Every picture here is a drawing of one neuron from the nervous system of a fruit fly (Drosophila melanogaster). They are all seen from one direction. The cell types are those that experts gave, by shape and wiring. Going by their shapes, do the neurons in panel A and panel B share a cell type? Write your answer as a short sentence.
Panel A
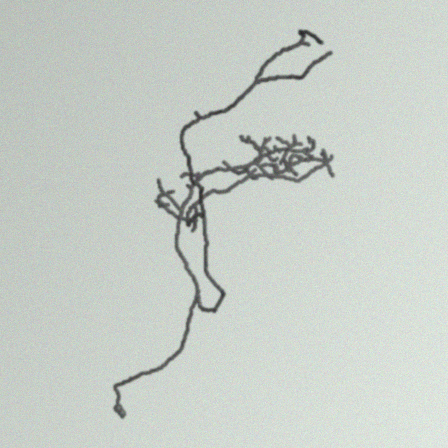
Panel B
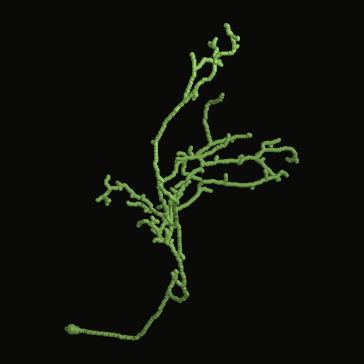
They are of different cell types.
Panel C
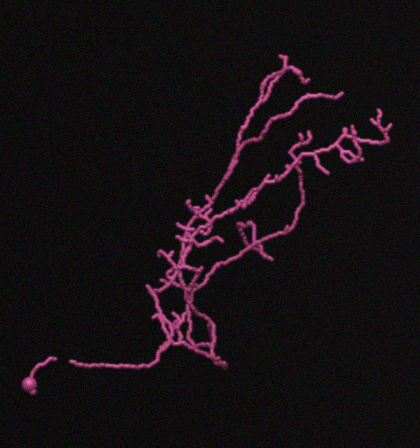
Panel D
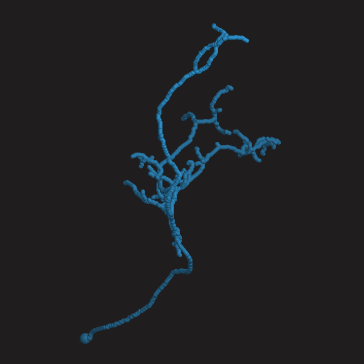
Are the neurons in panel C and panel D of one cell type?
They are of the same cell type.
